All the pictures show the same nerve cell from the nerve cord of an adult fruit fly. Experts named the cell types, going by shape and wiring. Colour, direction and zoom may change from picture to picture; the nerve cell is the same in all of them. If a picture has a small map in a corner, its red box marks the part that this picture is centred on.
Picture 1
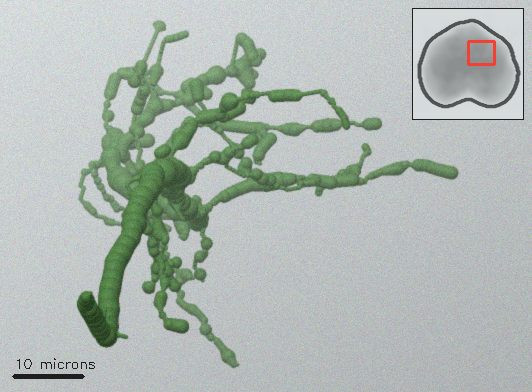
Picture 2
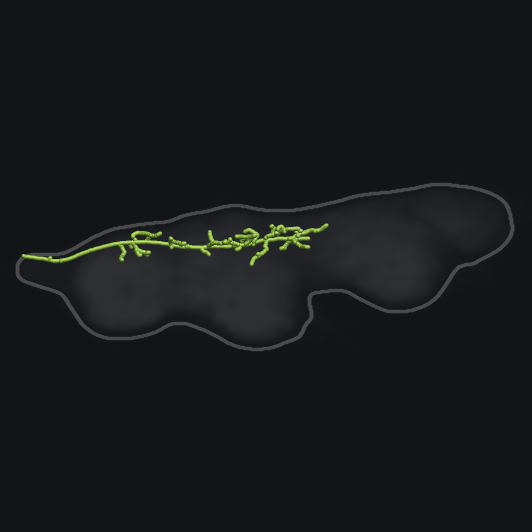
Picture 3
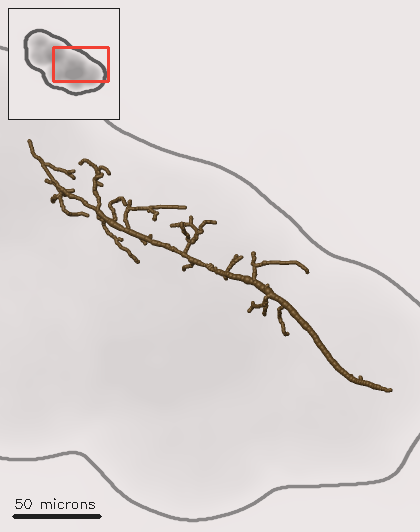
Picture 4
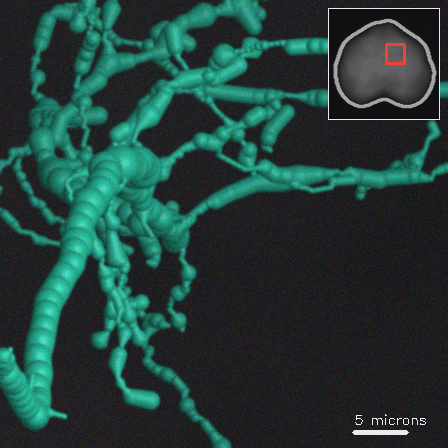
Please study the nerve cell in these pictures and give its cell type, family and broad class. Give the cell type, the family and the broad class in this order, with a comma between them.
DNae002, hemilineage WEDd1, descending neuron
